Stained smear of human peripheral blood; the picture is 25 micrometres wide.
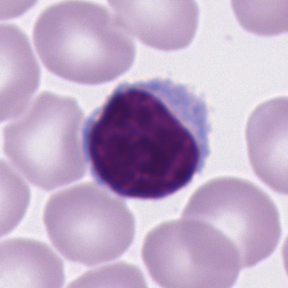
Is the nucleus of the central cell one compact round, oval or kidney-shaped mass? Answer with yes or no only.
Yes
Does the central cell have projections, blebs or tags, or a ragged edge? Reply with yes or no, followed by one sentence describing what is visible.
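Yes. The outer edge of the cytoplasm is frayed with fine short projections.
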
